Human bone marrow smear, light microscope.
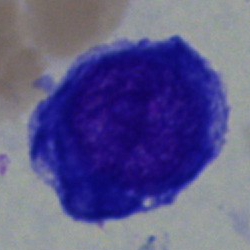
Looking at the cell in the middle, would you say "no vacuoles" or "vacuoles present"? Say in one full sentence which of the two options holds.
In the cytoplasm of the cell there are one or more clear vacuoles.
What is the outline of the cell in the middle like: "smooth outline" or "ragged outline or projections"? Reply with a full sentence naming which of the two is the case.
What bounds the cell is a rough outline.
